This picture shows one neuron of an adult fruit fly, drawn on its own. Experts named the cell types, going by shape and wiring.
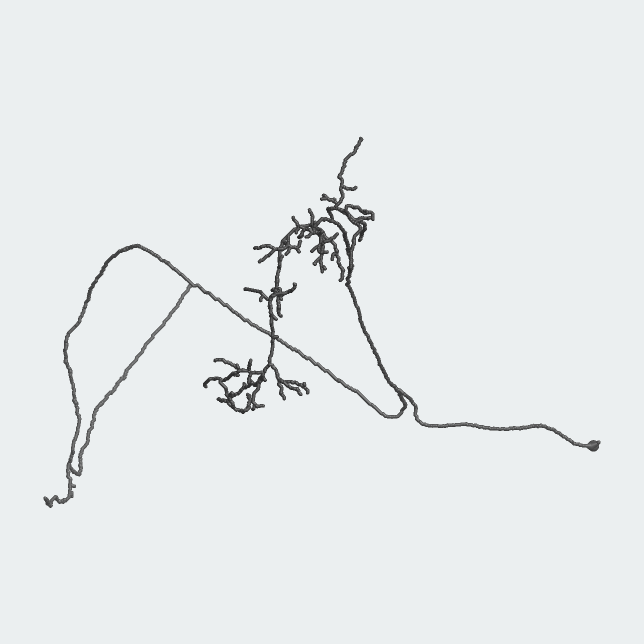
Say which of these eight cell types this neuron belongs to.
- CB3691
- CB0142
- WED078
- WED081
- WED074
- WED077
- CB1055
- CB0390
CB1055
